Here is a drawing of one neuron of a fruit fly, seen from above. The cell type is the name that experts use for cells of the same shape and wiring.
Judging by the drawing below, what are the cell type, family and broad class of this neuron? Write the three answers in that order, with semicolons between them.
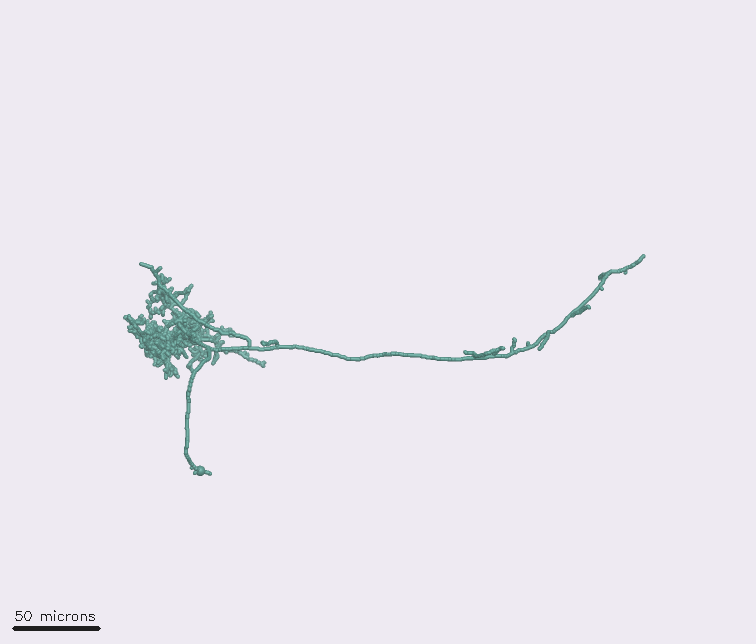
WED116; hemilineage VLPl&p2_posterior; central-brain intrinsic neuron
